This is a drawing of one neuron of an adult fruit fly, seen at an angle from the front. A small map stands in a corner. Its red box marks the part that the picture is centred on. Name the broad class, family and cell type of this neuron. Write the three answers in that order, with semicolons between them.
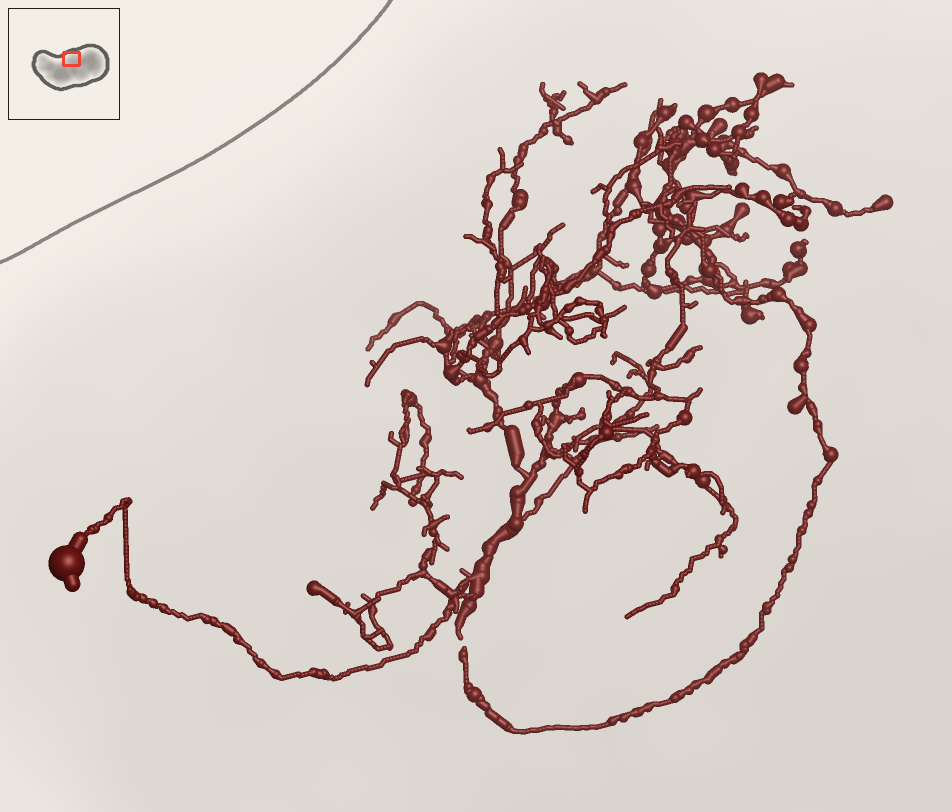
central-brain intrinsic neuron; hemilineage SLPal1; CB3553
